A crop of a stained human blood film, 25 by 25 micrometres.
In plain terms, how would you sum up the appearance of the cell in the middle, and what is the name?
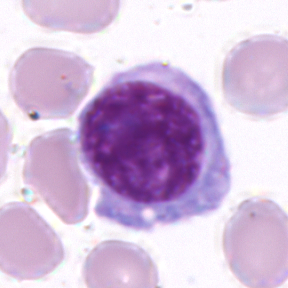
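Look first at the nucleus: it sits off-centre, pushed toward the upper left of the cell, and no distinct nucleoli stand out inside it. The cytoplasm carries no granules. Near the bottom edge of the cell you can find one small clear spot in the cytoplasm. This is a plasma cell.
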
